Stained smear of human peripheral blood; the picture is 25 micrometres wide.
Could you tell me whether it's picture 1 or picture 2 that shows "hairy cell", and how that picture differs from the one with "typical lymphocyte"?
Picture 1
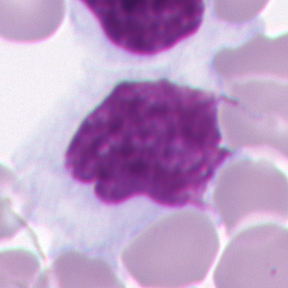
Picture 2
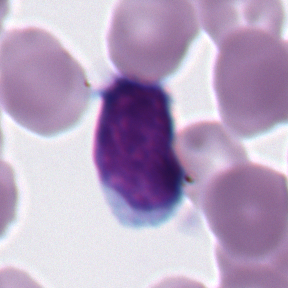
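Picture 1 is the hairy cell; picture 2 is the typical lymphocyte. Hairy cell: nucleus about 14 by 11 micrometres, irregular and angular, with shallow notches along its lower border. Cytoplasm very pale, almost colourless with a faint greyish-blue tint, no distinct granules.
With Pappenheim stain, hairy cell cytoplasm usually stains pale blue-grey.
Cell border irregular and poorly defined, spreading out between neighbouring red cells, which press against its right and lower sides. Typical lymphocyte: elongated, taller than wide, nucleus filling most of the cell. Cytoplasm scant, mainly at the lower end, pale blue, without distinct granules or vacuoles.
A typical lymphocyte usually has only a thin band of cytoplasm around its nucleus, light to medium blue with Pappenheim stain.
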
